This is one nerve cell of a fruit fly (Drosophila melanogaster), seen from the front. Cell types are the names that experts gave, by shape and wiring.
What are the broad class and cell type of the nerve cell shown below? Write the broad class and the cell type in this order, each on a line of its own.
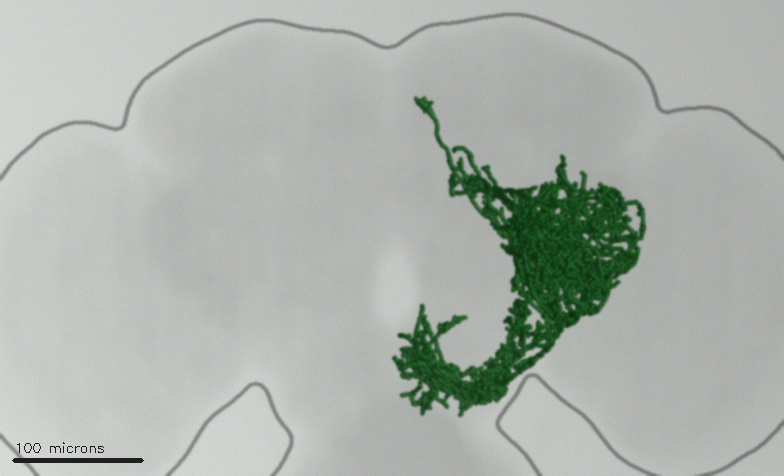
central-brain intrinsic neuron
AVLP476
